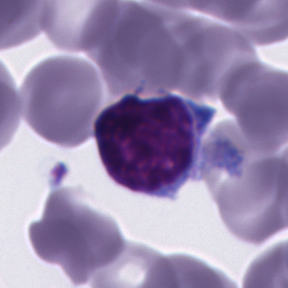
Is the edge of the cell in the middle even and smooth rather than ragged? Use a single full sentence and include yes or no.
No, by its outline the cell is rough, not smooth and even.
